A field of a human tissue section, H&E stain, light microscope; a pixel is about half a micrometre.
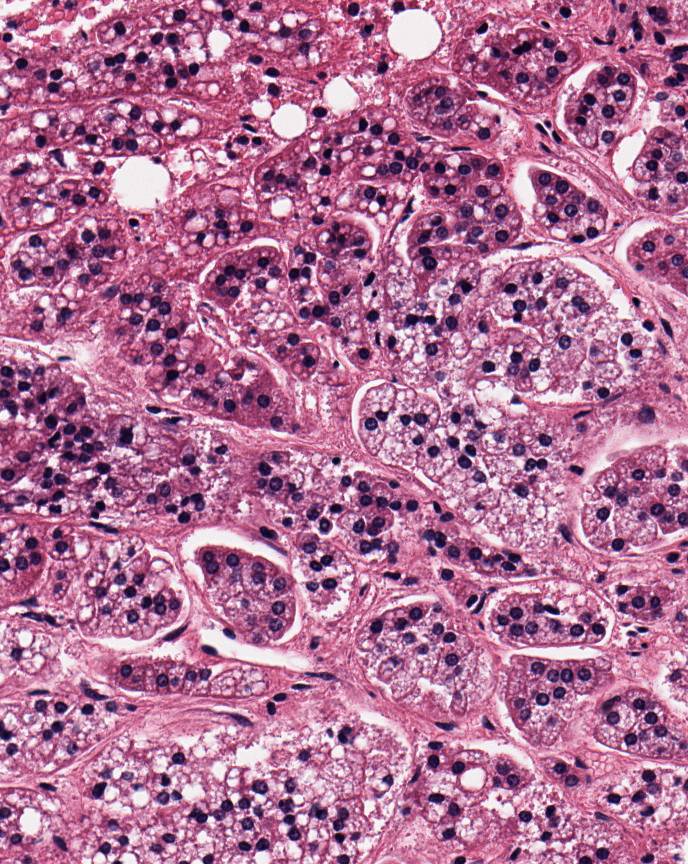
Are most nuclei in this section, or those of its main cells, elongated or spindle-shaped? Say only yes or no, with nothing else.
No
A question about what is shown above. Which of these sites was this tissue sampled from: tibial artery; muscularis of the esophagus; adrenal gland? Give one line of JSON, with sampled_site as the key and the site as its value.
{"sampled_site": "adrenal gland"}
